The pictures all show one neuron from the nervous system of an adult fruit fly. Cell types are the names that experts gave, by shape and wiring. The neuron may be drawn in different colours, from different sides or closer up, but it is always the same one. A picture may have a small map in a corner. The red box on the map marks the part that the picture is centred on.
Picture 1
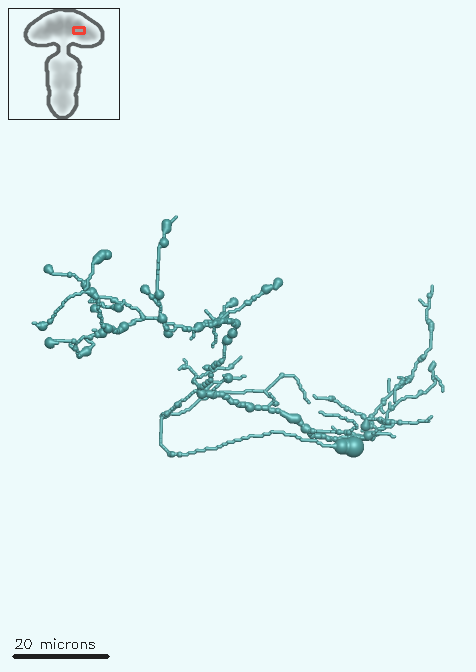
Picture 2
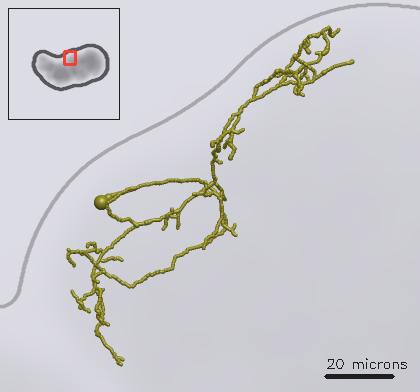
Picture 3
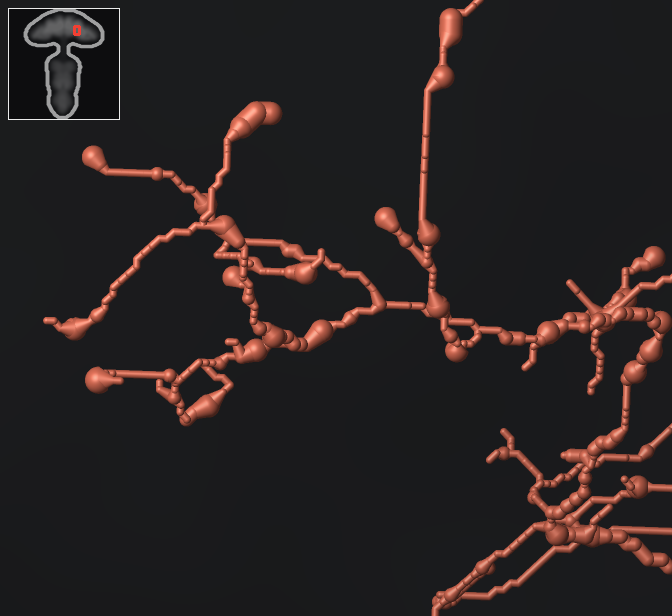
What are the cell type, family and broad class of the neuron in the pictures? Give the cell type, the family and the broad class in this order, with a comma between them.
CB1201, hemilineage LHp2, central-brain intrinsic neuron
